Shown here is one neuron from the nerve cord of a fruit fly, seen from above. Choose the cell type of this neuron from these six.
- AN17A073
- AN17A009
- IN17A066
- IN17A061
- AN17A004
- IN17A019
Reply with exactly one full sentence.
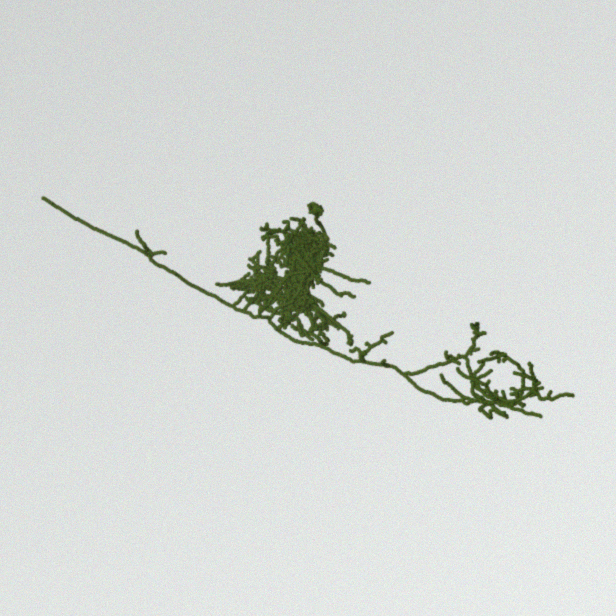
Among cell types, the one for this neuron is AN17A004.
